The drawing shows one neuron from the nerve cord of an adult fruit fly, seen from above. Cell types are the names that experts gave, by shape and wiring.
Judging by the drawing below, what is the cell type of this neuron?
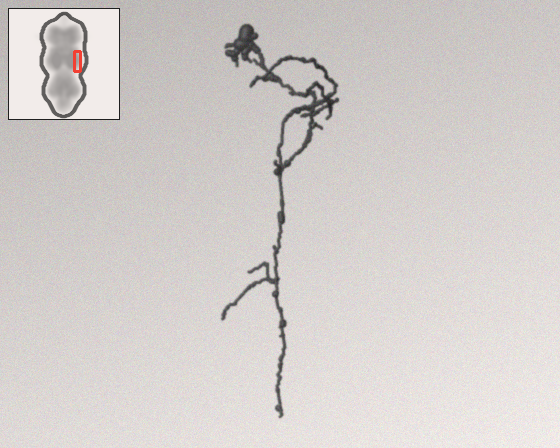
MNml76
